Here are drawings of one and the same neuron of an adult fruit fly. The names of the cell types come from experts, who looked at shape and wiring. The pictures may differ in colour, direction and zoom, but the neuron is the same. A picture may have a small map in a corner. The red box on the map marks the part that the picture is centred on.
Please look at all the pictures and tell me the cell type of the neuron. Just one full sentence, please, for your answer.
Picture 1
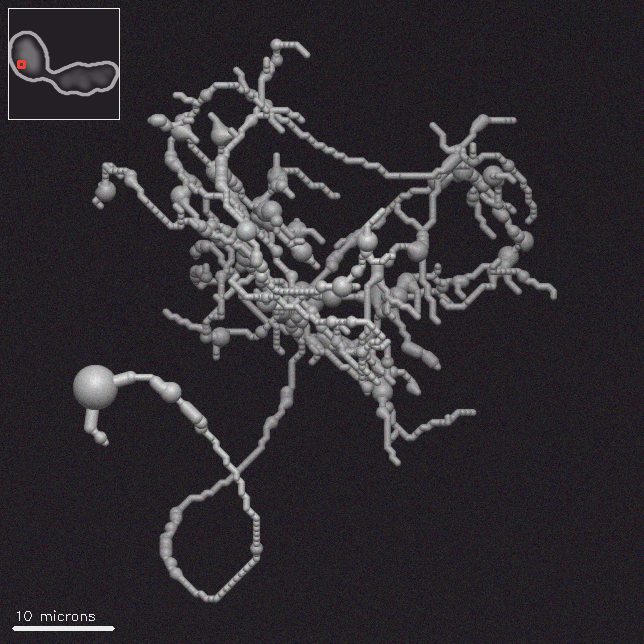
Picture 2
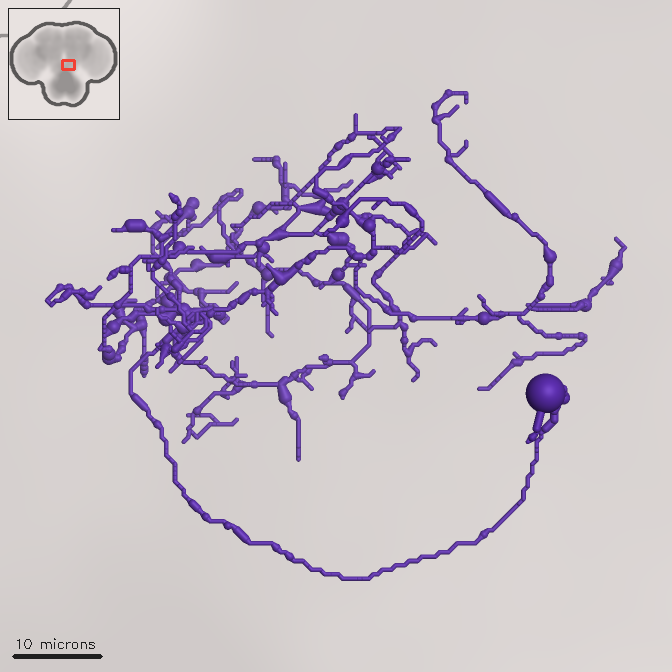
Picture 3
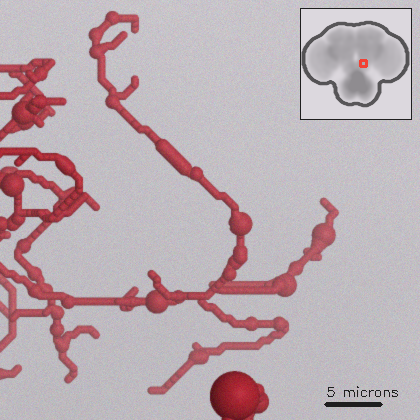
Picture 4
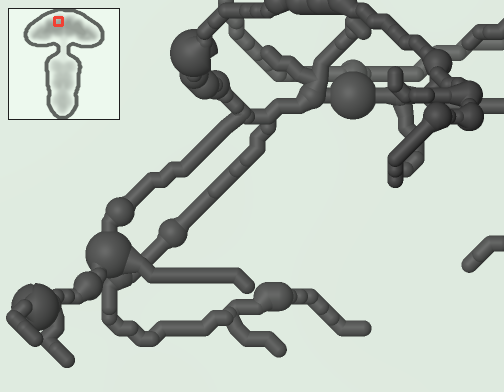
The cell type this neuron represents is GNG320.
